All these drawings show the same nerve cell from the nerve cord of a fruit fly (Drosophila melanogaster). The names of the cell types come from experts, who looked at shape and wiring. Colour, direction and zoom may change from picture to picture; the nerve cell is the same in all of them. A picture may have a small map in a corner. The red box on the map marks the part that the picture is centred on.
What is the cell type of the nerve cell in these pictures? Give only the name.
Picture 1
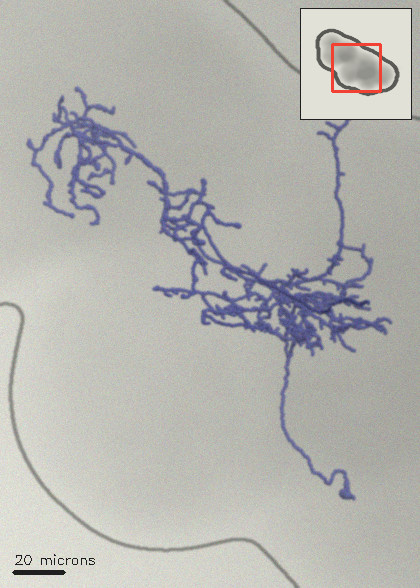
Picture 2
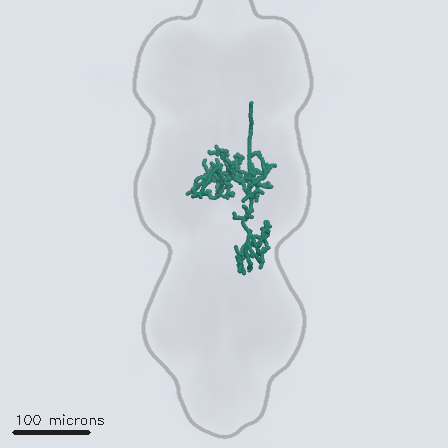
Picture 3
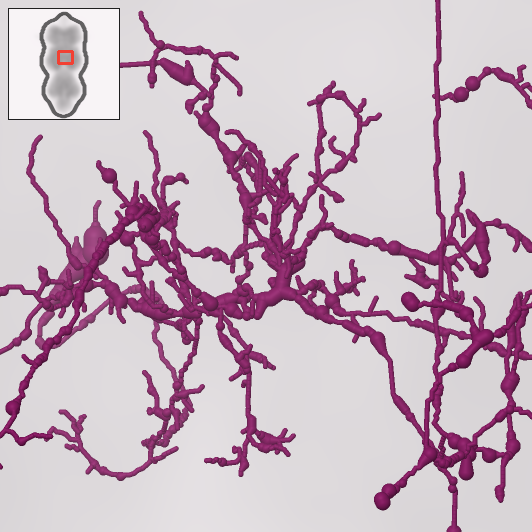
IN06B017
